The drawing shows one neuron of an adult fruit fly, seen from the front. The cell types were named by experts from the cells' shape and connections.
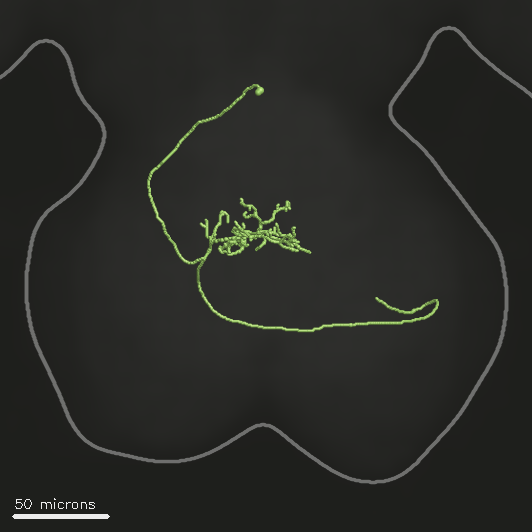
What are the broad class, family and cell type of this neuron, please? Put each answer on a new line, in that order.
nerve-cord intrinsic neuron
hemilineage 01A
IN01A087_b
